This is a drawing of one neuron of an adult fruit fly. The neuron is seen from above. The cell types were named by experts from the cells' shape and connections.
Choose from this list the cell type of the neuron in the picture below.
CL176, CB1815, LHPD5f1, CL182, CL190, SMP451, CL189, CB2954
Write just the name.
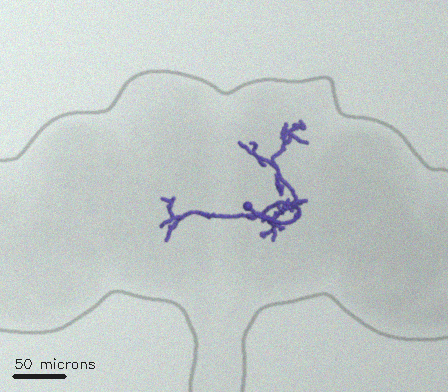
SMP451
